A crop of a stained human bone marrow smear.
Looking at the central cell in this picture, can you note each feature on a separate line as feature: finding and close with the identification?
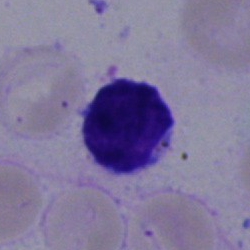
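Outline: roughly round, the edge slightly bumpy and angular
Nucleus: fills almost the whole cell
Chromatin: dense, deep purple throughout
Cytoplasm: just a thin paler rim, widest at lower right
Name: lymphocyte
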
